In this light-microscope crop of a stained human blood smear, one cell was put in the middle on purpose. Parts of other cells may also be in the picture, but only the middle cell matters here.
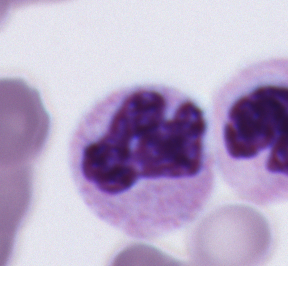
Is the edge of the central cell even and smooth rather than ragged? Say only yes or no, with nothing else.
Yes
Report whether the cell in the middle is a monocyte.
no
